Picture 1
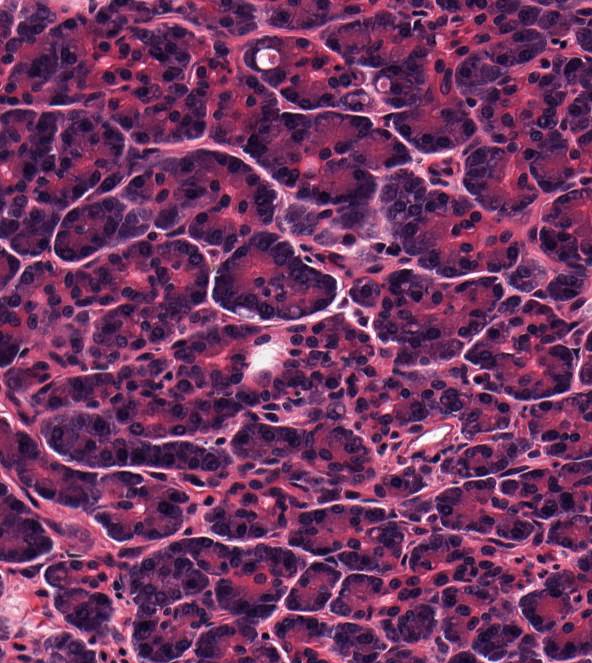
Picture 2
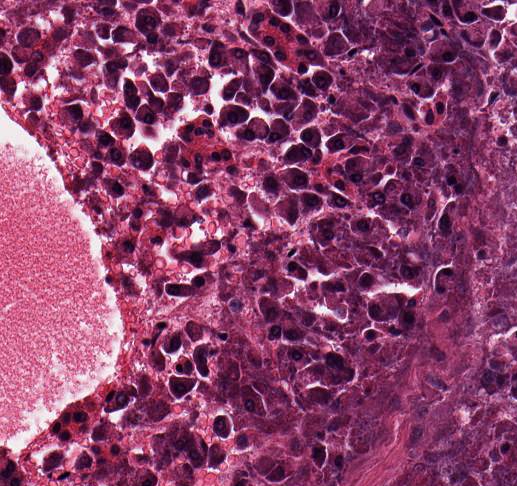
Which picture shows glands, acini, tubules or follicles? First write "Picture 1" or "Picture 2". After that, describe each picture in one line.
Picture 1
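Picture 1: The whole field is filled by closely packed rounded and polygonal clusters of epithelial cells arranged as acini.
Picture 2: Most of the field is filled by solid sheets of cells without glands or other organized units.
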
